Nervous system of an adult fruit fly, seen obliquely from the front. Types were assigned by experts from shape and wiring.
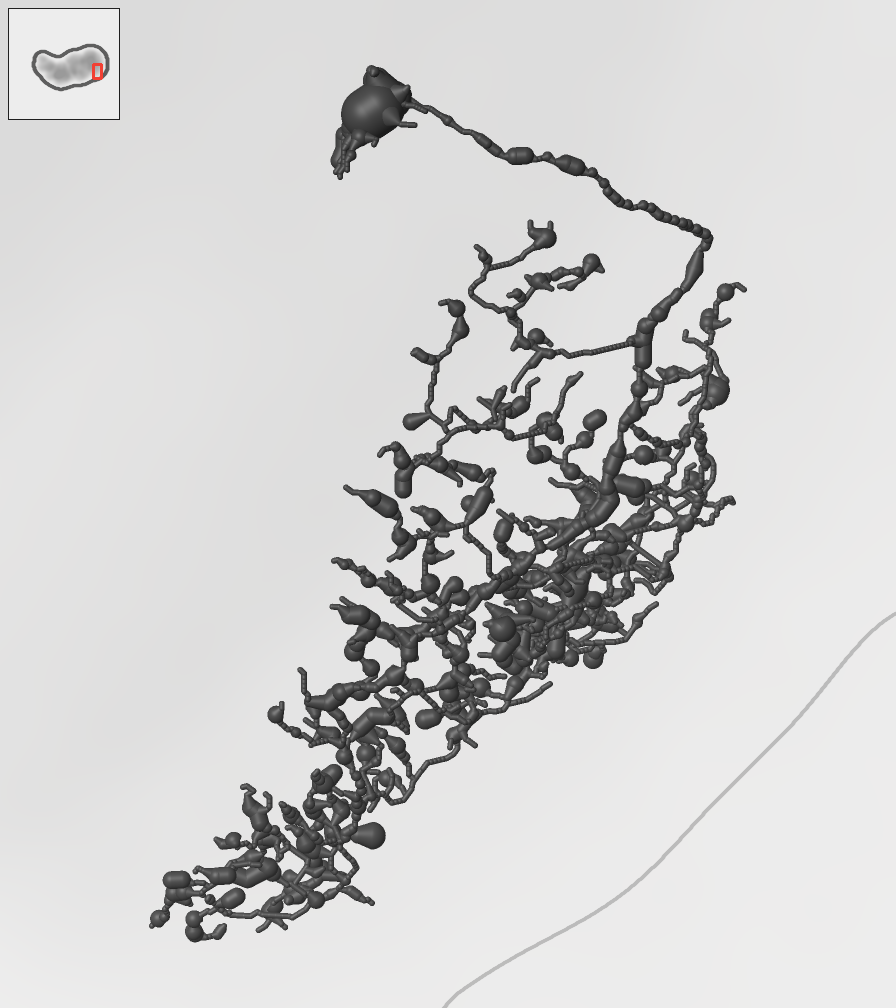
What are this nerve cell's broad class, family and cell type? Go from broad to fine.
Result: optic-lobe intrinsic neuron; Dm; Dm1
